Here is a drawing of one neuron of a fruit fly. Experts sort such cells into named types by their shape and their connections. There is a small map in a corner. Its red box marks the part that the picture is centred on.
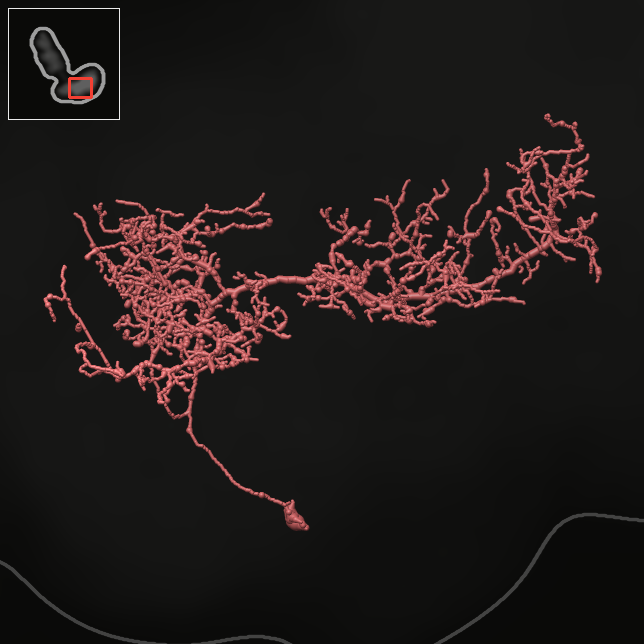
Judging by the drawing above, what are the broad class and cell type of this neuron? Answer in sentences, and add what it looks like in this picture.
This is a central-brain intrinsic neuron. Its cell type is GNG301. More than a hundred branch ends can be seen. In this view it is wider than it is tall.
